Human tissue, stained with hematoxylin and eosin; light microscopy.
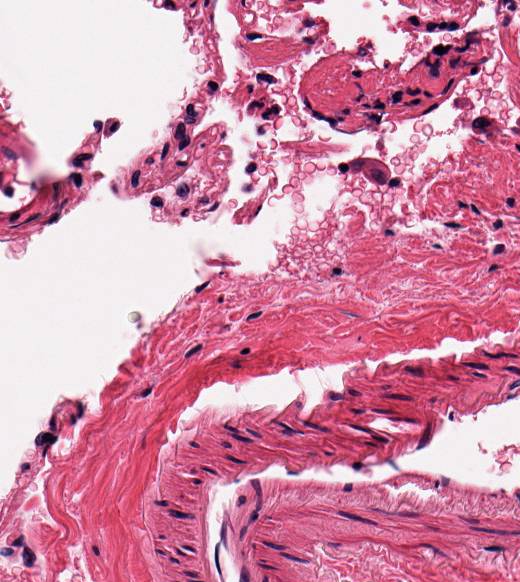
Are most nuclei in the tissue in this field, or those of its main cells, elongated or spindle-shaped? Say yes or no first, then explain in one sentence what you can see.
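Yes. The smooth muscle nuclei are elongated and cigar-shaped and stain dark purple.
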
